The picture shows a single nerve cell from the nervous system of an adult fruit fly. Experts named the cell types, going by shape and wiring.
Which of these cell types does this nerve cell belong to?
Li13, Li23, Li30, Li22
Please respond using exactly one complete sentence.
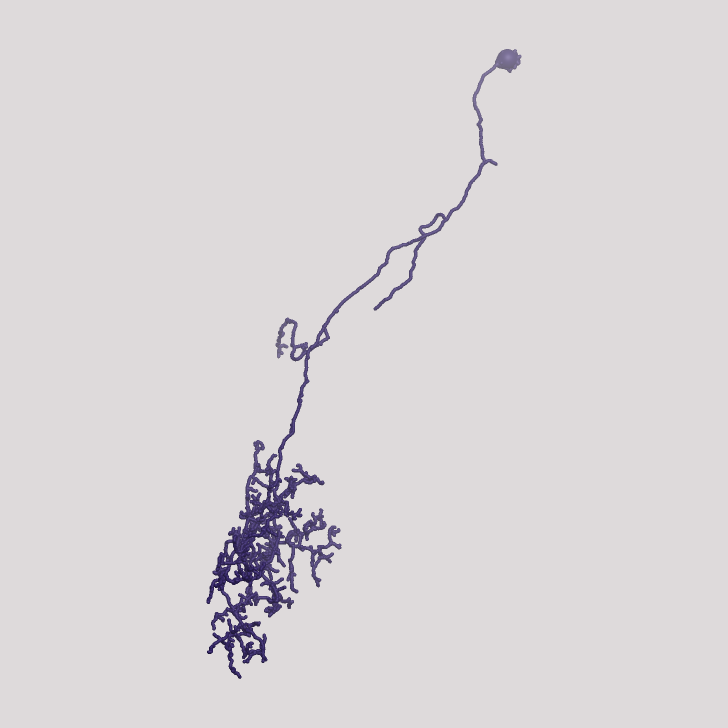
Belonging to the cell type Li23 is this nerve cell.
